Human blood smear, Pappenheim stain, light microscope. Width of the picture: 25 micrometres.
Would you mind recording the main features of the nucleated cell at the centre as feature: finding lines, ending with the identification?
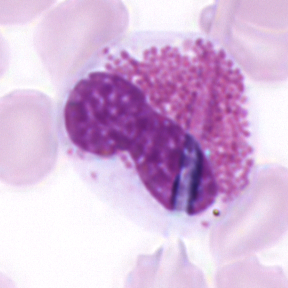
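Outline: roughly round
Nucleus: two lobes joined by a broad constriction
Nuclear position: along the left and lower part of the cell
Chromatin: purple, coarsely clumped, with small pale spaces
Name: eosinophil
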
